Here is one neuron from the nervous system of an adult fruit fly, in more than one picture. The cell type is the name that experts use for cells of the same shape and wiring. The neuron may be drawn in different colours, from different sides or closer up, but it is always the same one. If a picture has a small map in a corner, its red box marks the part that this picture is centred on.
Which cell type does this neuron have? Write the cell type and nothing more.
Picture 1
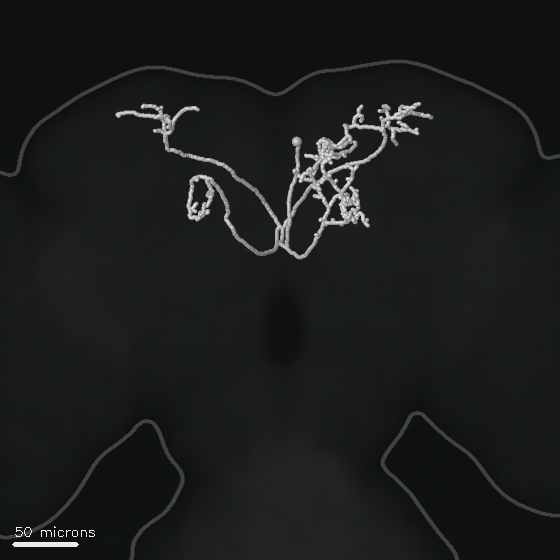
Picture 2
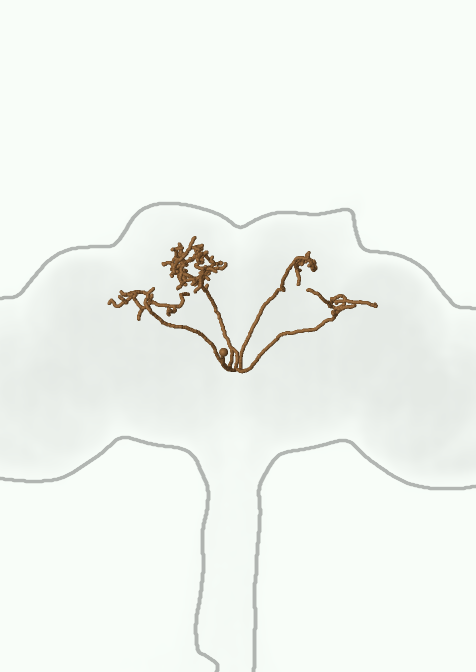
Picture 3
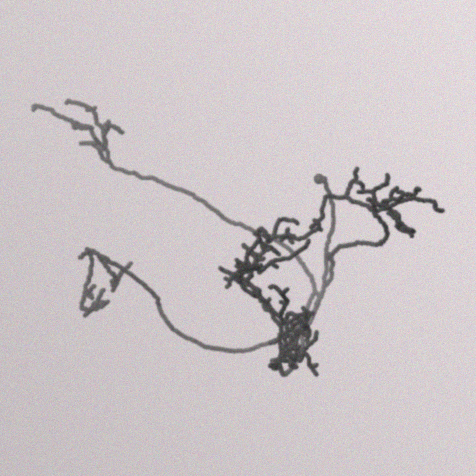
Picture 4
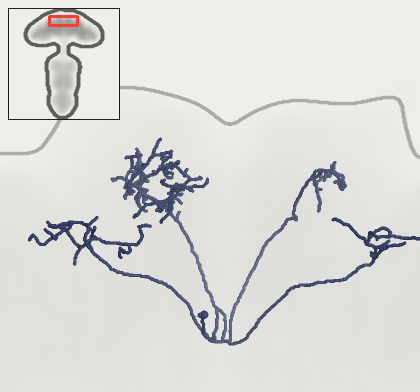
CB3874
